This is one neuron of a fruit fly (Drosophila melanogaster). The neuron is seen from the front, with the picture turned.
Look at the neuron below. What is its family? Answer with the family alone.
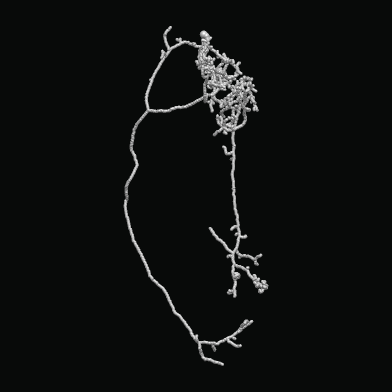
hemilineage ALl1_ventral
